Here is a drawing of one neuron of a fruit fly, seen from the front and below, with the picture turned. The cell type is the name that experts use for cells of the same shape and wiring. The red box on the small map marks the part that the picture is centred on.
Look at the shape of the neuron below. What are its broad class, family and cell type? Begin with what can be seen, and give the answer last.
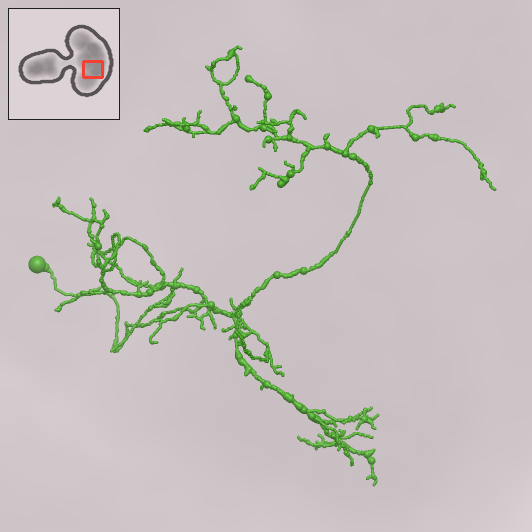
It lies in the brain. The cell body can be seen on the left of the picture. The picture shows dozens of branch ends. It is a central-brain intrinsic neuron. Its family is hemilineage DL1_ventral. Its cell type is PVLP207m.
